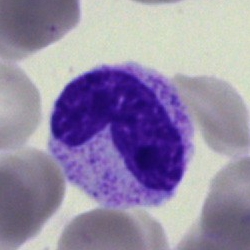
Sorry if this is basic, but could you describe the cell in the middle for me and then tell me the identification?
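Nucleus bent into a curved, horseshoe-like band, running along the top and right side of the cell. Chromatin dense, staining deep purple. Cytoplasm without vacuoles. Cell: band neutrophil.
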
